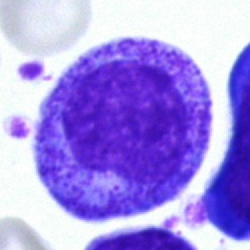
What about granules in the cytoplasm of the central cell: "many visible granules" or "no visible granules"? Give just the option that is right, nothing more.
Many visible granules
